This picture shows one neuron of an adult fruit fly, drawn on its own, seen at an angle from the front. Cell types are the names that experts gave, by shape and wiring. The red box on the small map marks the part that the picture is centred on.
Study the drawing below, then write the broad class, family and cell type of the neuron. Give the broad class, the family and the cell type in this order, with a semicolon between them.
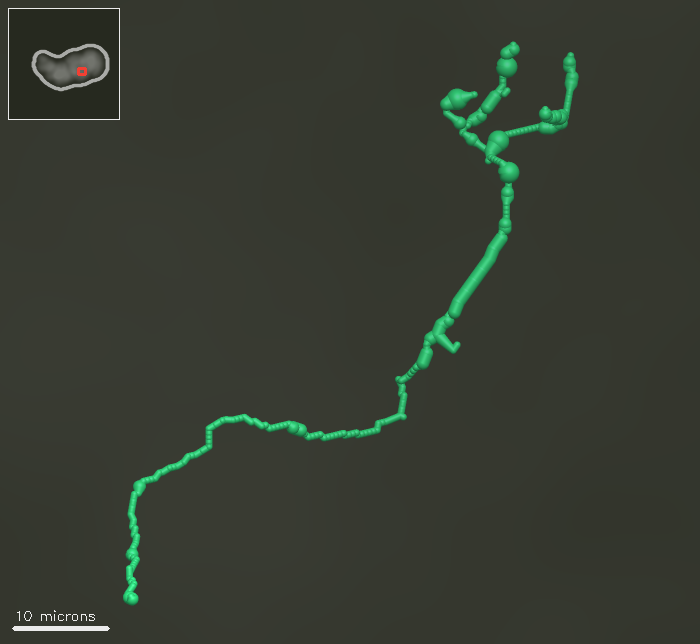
sensory neuron entering the brain; class olfactory; ORN_DA2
